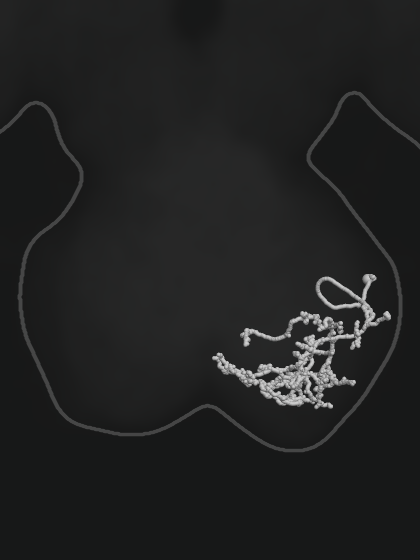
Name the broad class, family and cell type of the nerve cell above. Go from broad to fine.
nerve-cord intrinsic neuron; hemilineage 03A; IN03A062_e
